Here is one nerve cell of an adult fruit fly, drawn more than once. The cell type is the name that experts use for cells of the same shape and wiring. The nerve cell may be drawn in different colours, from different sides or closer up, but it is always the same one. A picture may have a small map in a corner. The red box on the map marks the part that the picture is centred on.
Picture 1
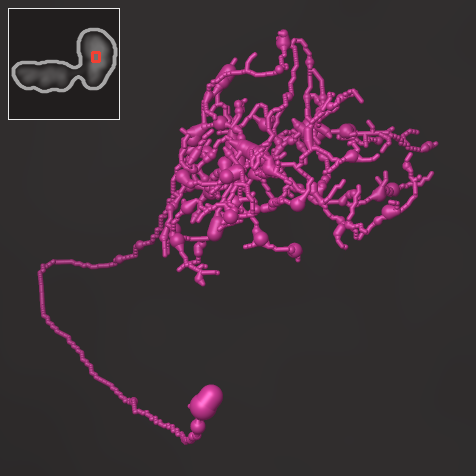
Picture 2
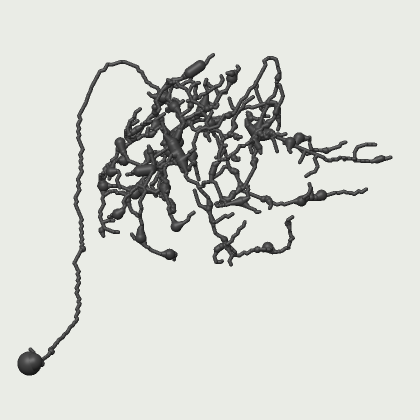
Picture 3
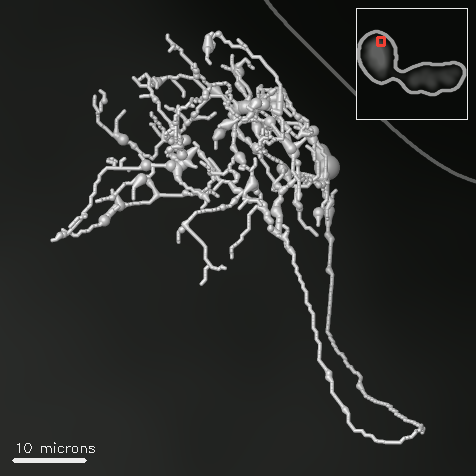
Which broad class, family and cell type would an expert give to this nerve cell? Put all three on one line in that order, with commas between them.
central-brain intrinsic neuron, hemilineage LHp1, LHPV4a10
